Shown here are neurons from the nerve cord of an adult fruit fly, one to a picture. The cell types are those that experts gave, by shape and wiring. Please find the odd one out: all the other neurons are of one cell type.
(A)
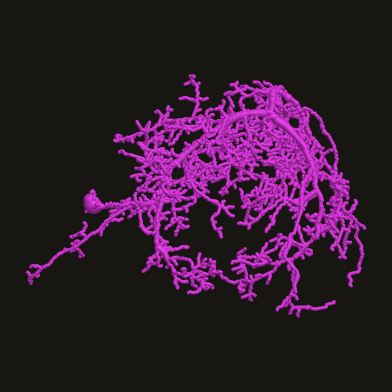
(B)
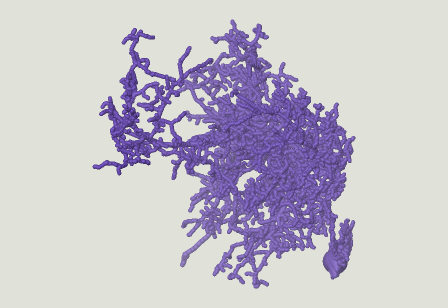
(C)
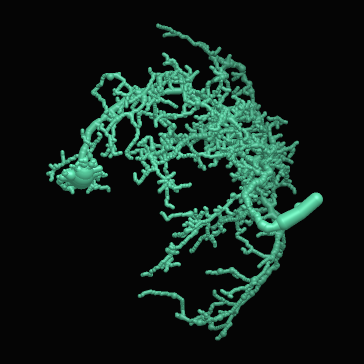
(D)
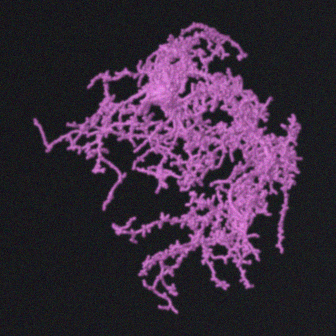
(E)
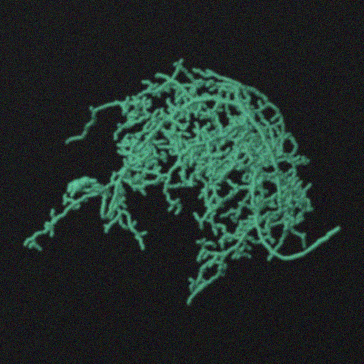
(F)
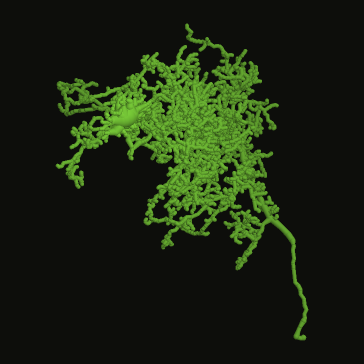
B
